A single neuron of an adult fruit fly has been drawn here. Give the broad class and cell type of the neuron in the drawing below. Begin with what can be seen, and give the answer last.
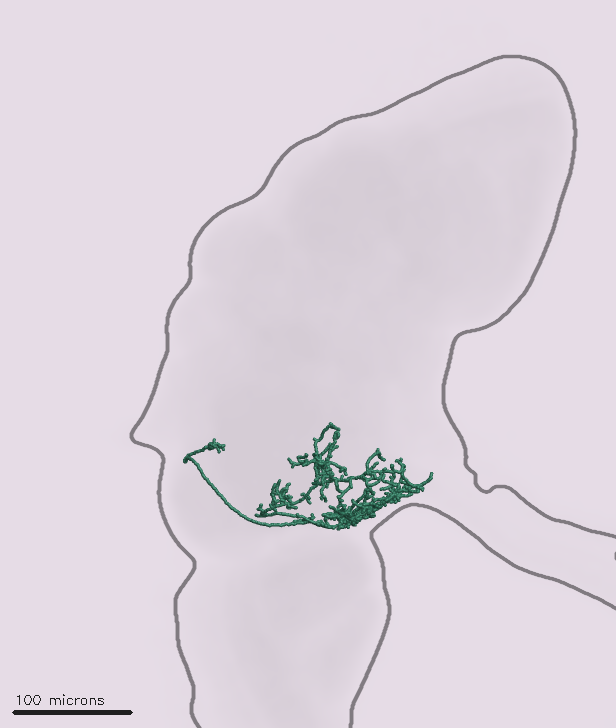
It is in the brain and does not reach the nerve cord. From left to right in the picture it spans about 200 microns. Its broad class is central-brain intrinsic neuron. It is of cell type GNG492.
